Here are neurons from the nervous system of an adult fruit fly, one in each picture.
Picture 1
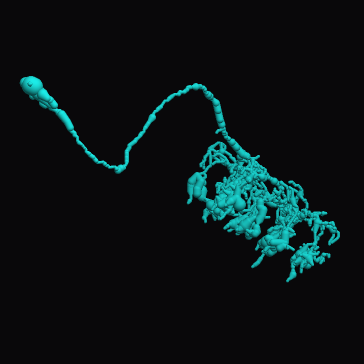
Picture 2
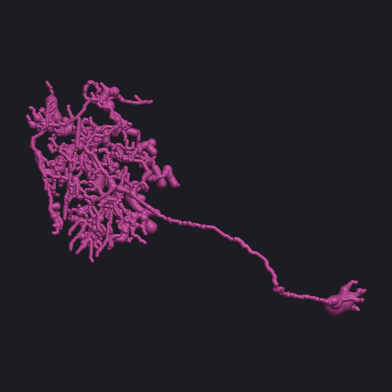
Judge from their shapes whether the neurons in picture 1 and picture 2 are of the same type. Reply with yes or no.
yes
